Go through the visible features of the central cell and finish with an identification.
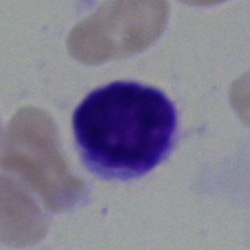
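Roughly round outline. Nucleus occupies nearly the whole cell. Chromatin dark purple, densely condensed. No granules visible in cytoplasm. Cell: lymphocyte.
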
